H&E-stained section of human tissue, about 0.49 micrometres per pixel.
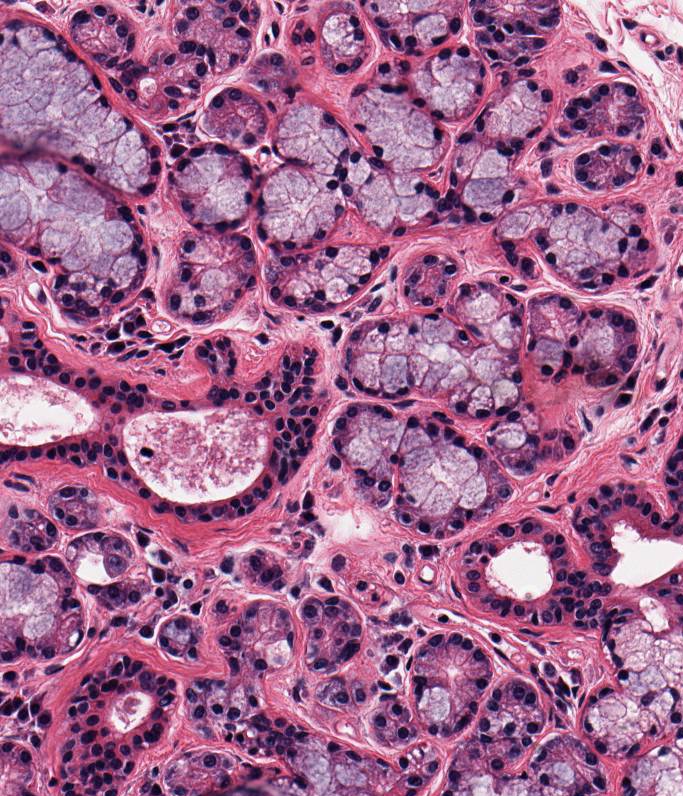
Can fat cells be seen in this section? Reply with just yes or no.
No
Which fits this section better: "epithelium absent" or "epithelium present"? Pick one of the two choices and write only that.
Epithelium present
